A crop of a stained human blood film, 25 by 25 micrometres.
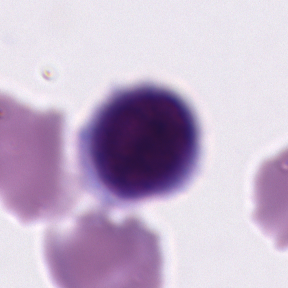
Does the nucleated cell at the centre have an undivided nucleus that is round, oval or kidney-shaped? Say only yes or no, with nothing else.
Yes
